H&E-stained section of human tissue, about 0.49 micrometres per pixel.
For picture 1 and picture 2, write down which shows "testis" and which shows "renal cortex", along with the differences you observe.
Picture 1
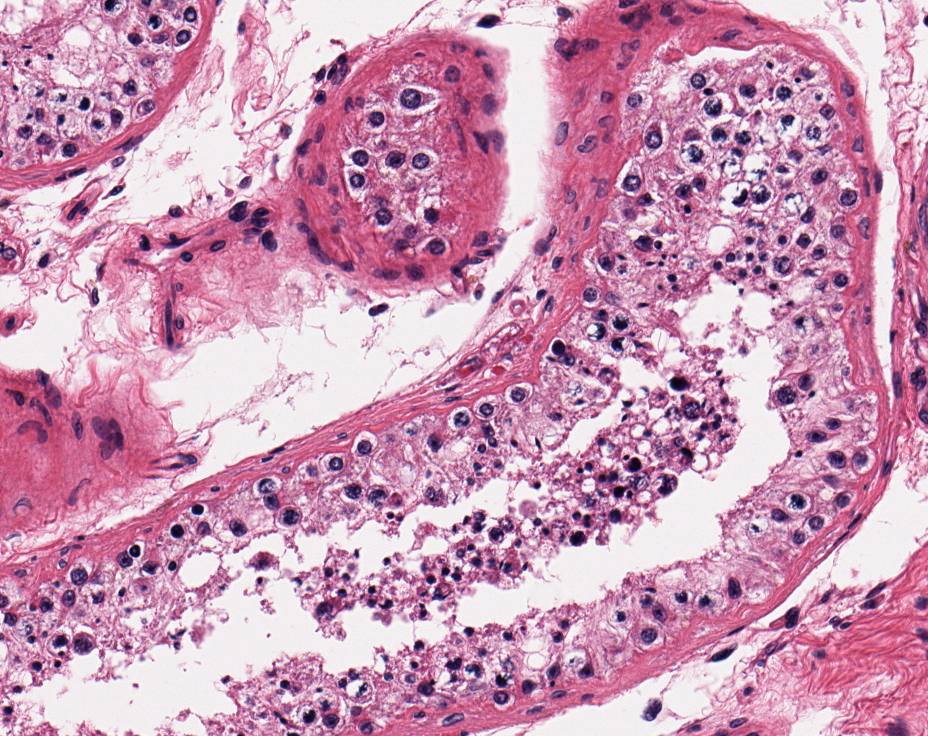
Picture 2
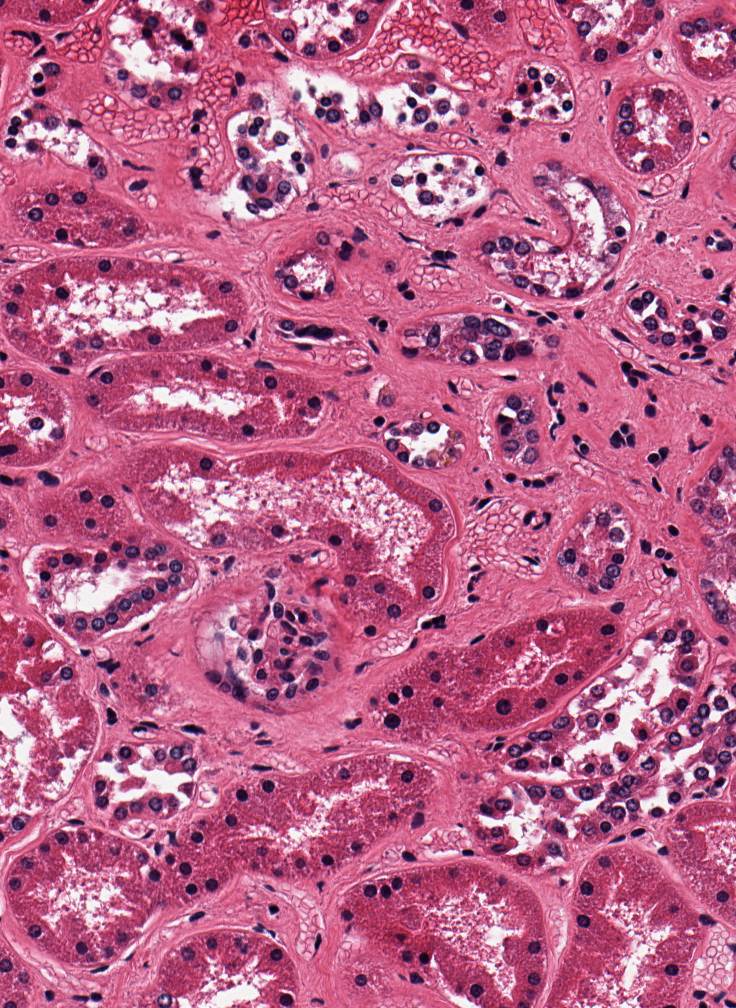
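Here the testis is picture 1 and the renal cortex picture 2. In picture 1 the large tubule is lined by stratified epithelium several cells deep, not a single layer. Each tubule has a thick pink fibrous boundary with flattened, elongated nuclei; the small one at top centre is a thick wall around a little cluster of rounded cells, with no open lumen. Between tubules I see loose, wispy, pale pink connective tissue with sparse spindle-shaped nuclei. In picture 2 the larger tubules have cuboidal cells with abundant granular deep-pink cytoplasm and round nuclei, while smaller tubules with crowded, darker nuclei and scanty cytoplasm are most frequent in the upper half and right side. The stroma is widest in the right centre, pale pink and fibrous with scattered spindle-shaped nuclei, and I find no fat cells anywhere.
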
